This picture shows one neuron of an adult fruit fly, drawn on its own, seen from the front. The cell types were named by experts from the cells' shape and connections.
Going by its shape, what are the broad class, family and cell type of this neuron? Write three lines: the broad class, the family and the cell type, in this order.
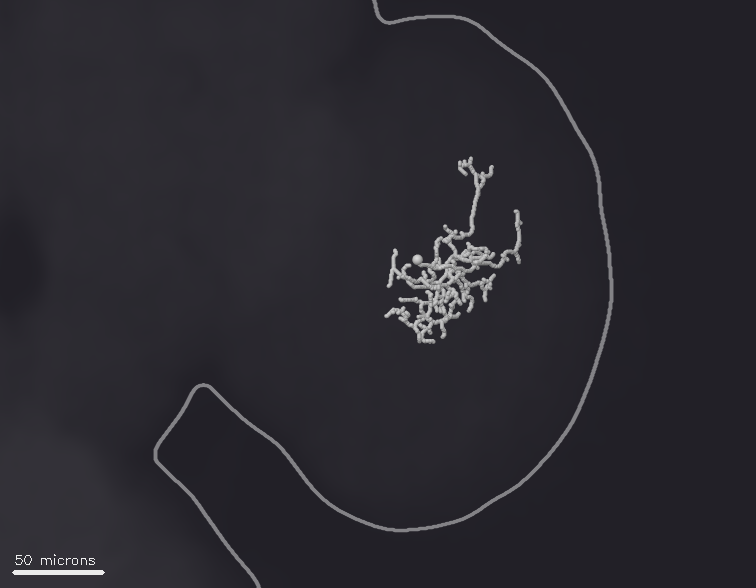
optic-lobe intrinsic neuron
Cm
Cm16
